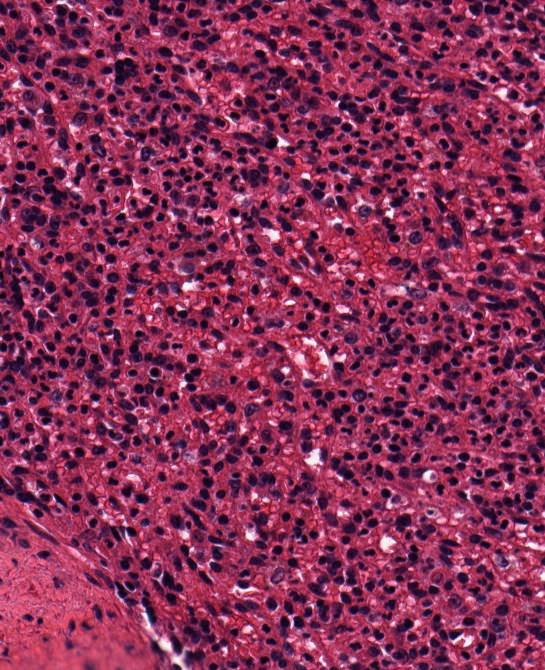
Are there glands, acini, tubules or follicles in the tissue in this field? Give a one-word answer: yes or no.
No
